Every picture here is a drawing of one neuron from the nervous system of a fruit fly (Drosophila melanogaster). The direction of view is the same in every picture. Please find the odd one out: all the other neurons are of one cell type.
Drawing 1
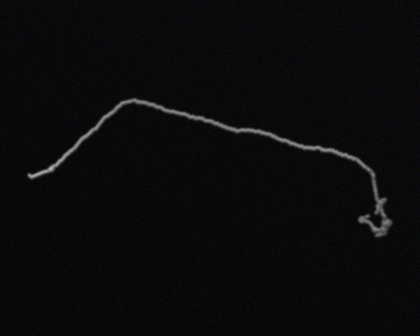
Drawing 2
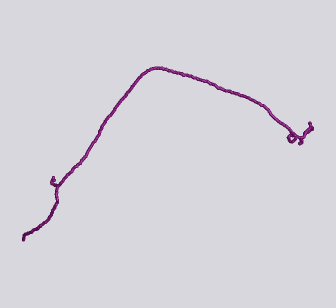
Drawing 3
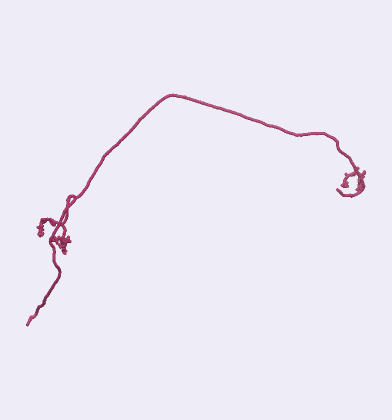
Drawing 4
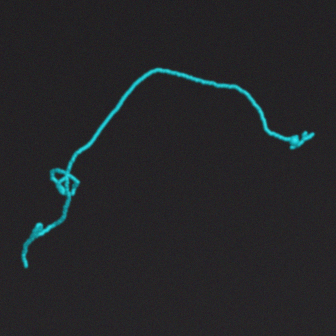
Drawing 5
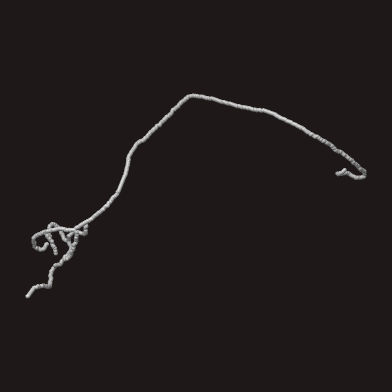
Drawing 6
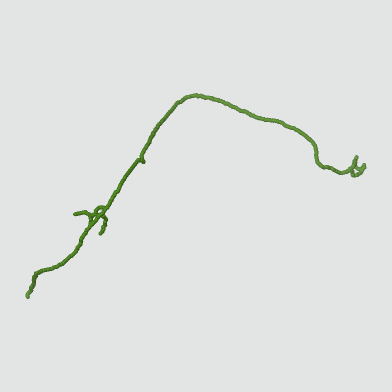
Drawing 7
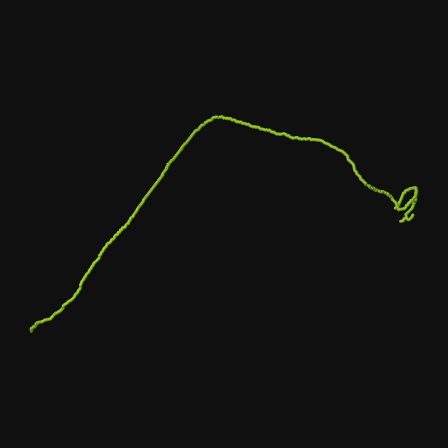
5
